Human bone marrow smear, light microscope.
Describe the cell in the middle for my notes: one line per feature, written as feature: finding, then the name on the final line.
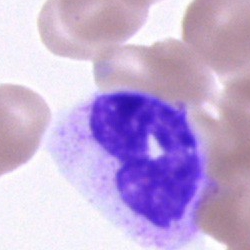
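Nucleus: a closed ring around a small central hole
Chromatin: dark purple, broken by scattered paler patches
Cytoplasm: widest on the left and lower side of the nucleus
Granules: fine, purple, scattered through the cytoplasm
Cell: segmented neutrophil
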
